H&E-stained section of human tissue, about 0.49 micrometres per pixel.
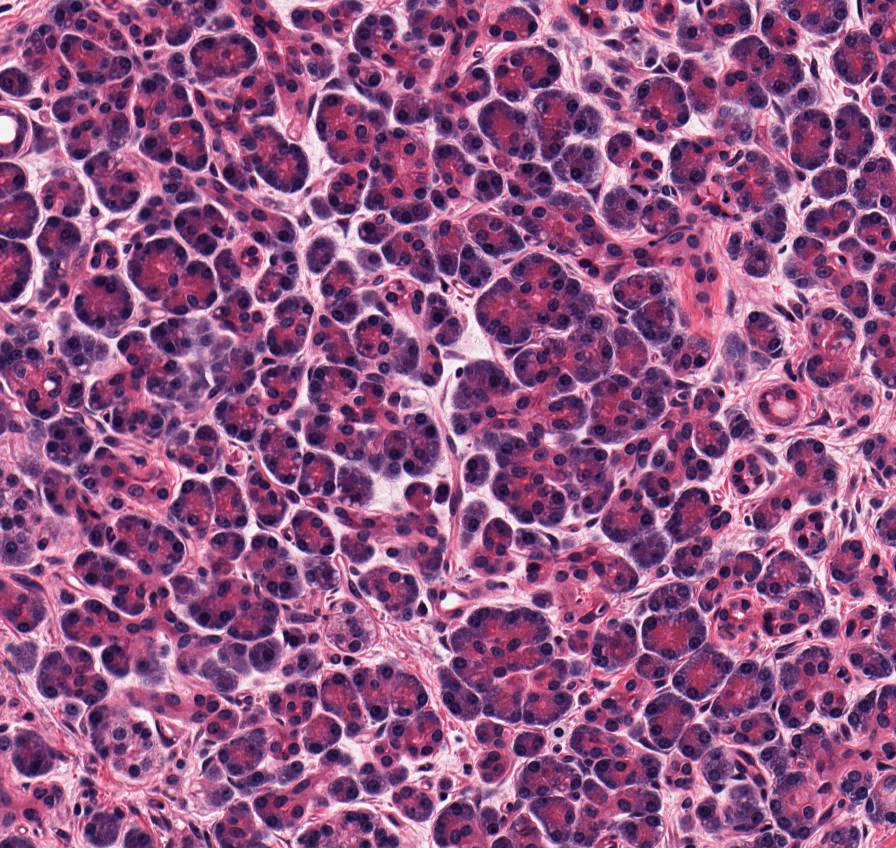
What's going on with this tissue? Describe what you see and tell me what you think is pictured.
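First, the field: small rounded acini, closely packed, fill it evenly. Second, the gland cells: pyramidal, converging on the centre of each acinus. Third, the nuclei: one round dark nucleus per cell, placed toward the acinar base. Fourth, the cytoplasm toward each acinar centre stains strongly eosinophilic. The tissue is pancreas.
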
